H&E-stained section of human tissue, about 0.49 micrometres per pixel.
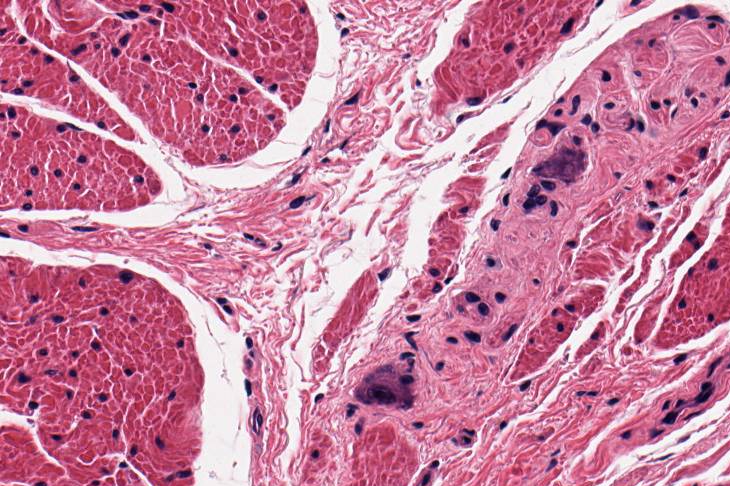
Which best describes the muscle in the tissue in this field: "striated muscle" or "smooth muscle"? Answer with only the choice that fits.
Smooth muscle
